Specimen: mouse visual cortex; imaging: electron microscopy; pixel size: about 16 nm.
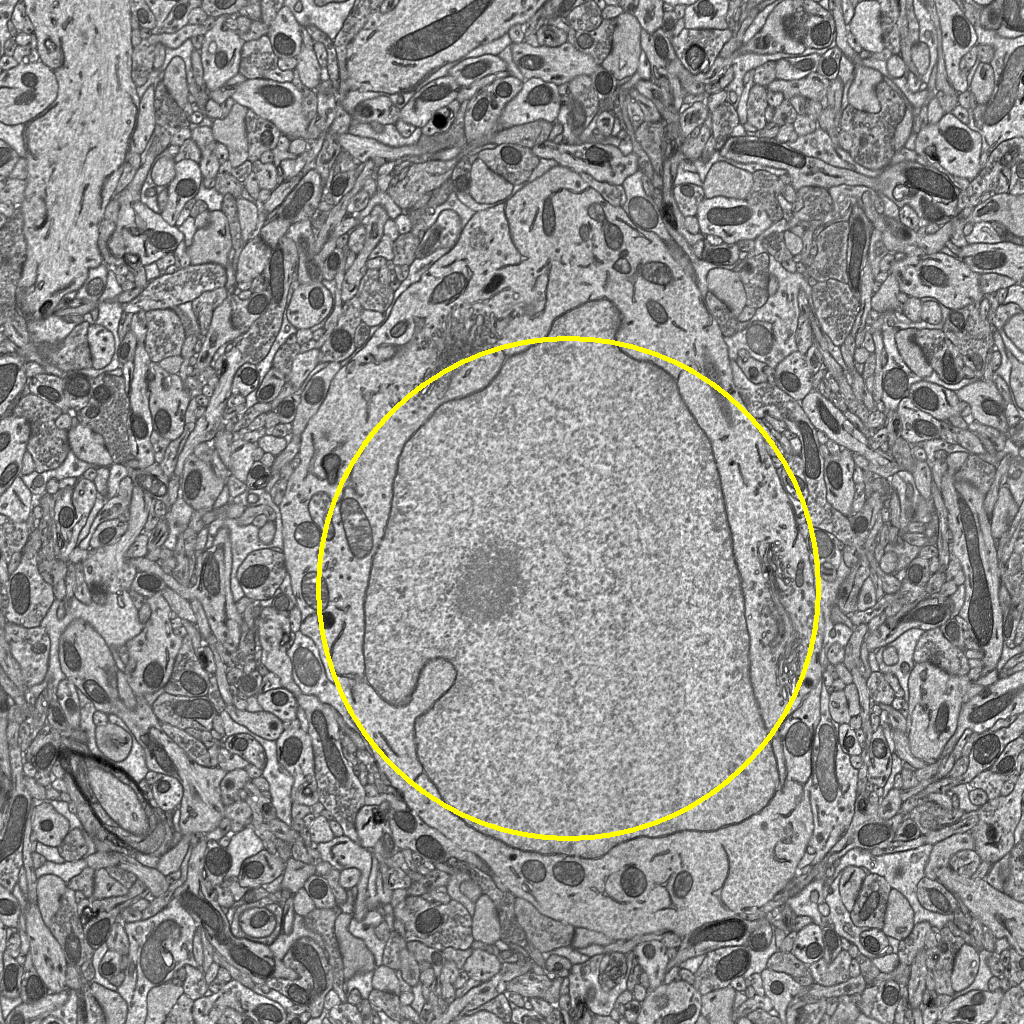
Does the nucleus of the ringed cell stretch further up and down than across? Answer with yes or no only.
Yes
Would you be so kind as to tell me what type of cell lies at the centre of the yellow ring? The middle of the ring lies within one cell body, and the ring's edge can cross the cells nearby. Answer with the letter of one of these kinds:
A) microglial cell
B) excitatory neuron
B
